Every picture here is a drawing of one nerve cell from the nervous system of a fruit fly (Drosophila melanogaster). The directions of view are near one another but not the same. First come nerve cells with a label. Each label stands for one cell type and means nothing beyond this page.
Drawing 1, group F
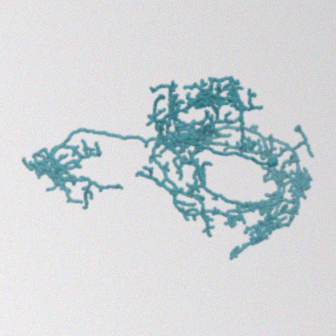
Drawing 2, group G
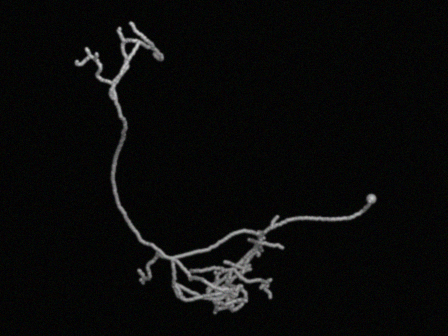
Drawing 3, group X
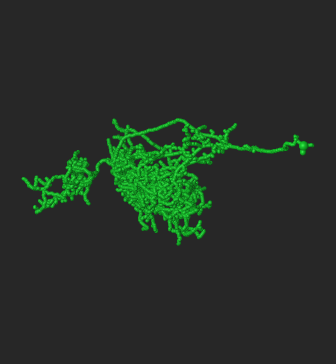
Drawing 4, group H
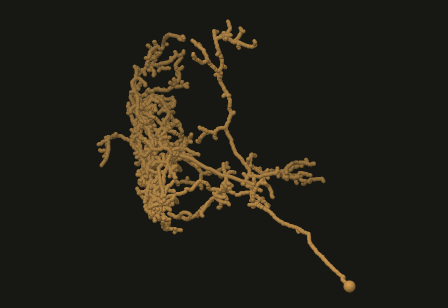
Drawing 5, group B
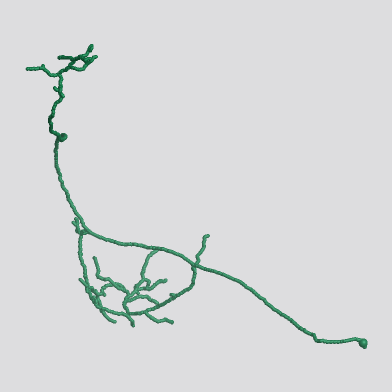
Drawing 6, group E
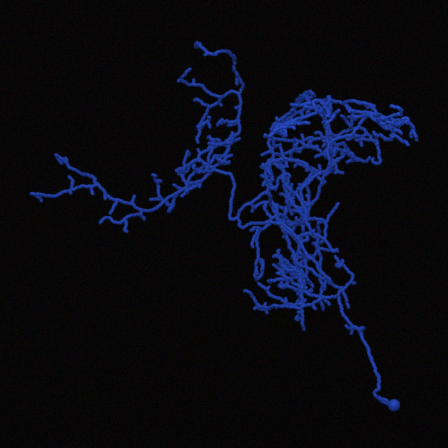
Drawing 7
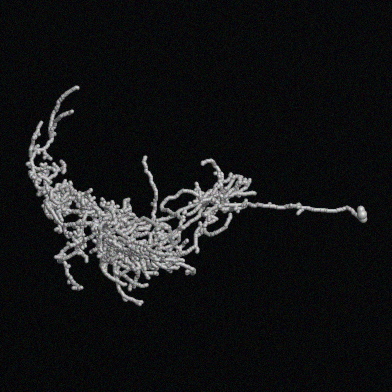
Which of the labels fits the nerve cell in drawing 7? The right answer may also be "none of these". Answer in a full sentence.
It belongs to group H.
